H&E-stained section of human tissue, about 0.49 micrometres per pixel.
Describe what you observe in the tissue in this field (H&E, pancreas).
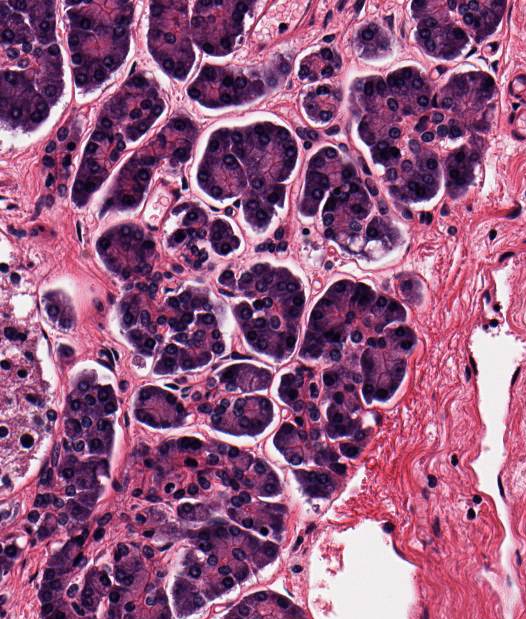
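Left and centre of field: epithelial cells in rounded nests, separated by thin pink fibrous septa. Nest cells: abundant purple, finely granular cytoplasm. Nuclei round, dark, fairly uniform in size. No fat cells anywhere in field.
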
